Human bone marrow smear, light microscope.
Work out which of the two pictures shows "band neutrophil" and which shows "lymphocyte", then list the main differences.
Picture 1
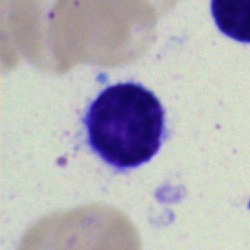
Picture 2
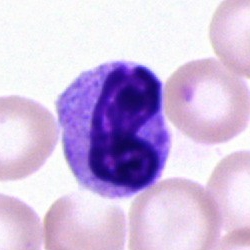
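In picture 1 is a lymphocyte; picture 2 contains a band neutrophil. The lymphocyte has a round outline, and its nucleus fills almost the whole cell, leaving only a very thin rim of cytoplasm.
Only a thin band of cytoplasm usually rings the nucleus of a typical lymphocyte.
The band neutrophil's outline is somewhat irregular rather than smoothly round, and its nucleus, lying toward the right side, is a thick band folded back on itself into two loops, like a figure eight. Chromatin is dense in both, dark purple-blue in the lymphocyte and dark purple and densely clumped in the band neutrophil.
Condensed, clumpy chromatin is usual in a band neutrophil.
No granules are visible in the lymphocyte's cytoplasm, and no nucleoli in the band neutrophil's nucleus. A small pale blue dot lies just outside the upper left edge of the lymphocyte, while red cells lie against the right and lower edges of the band neutrophil.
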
